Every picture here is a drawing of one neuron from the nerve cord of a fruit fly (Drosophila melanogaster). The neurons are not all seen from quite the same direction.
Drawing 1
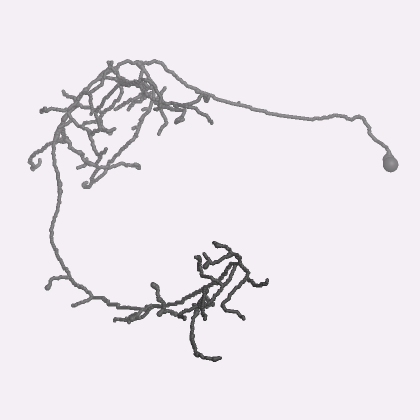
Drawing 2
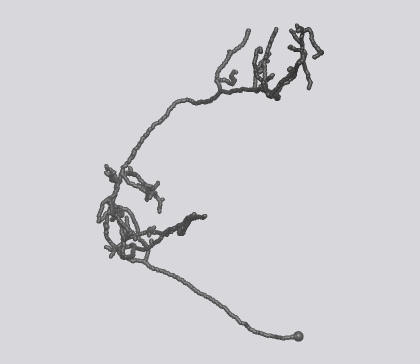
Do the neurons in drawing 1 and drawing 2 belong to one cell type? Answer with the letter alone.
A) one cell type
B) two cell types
A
